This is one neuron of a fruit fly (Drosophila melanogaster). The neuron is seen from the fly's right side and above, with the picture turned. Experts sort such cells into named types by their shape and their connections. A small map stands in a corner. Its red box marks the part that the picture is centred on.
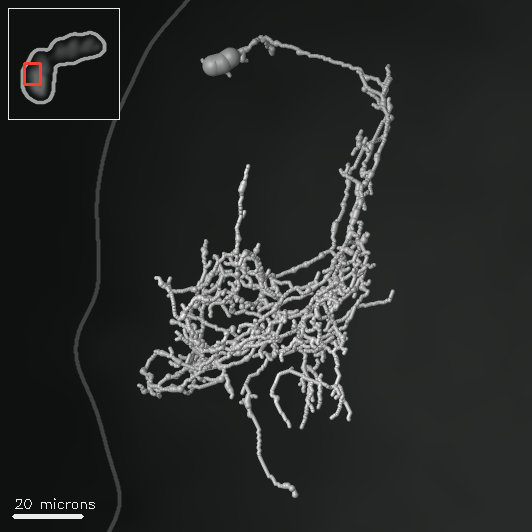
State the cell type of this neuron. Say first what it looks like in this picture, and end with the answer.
The cell body can be seen at the top of the picture. From top to bottom in the picture it spans about 140 microns. Dozens of branch ends can be seen. Its broad class is central-brain intrinsic neuron. The cell type is PRW054.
